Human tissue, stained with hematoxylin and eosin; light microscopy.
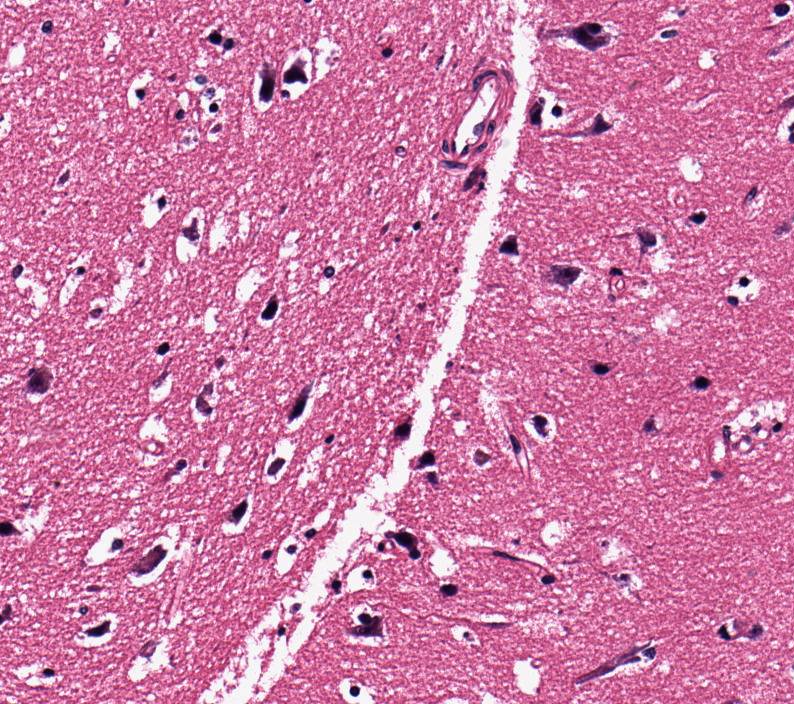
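Cerebral cortex, haematoxylin and eosin stained section. A finely granular, slightly vacuolated pink fibrillary matrix fills the whole field. Small dark round to oval nuclei lie singly, scattered throughout, many of them within clear empty halos. A few angular cells with dark purple cytoplasm and tapering processes are scattered across the field.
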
